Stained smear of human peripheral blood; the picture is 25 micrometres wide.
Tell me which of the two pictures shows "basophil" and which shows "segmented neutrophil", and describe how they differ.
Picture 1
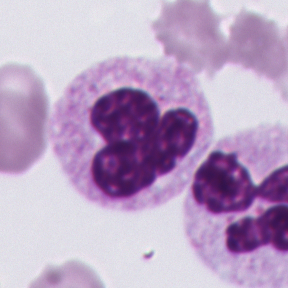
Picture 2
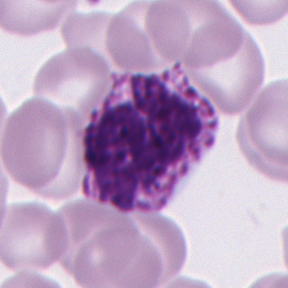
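Picture 1 is the segmented neutrophil; picture 2 is the basophil. Picture 1 has fine pink-violet granules scattered evenly through a wide rim of pale pink cytoplasm, whereas picture 2 has coarse dark purple granules across the whole cell.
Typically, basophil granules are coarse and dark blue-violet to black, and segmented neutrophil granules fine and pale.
In picture 2 the granules lie over the nucleus, blurring its borders.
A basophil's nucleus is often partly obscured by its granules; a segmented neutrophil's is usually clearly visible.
The basophil's edge is also bumpy where granules sit at the margin, unlike the neutrophil's round, smooth outline.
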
